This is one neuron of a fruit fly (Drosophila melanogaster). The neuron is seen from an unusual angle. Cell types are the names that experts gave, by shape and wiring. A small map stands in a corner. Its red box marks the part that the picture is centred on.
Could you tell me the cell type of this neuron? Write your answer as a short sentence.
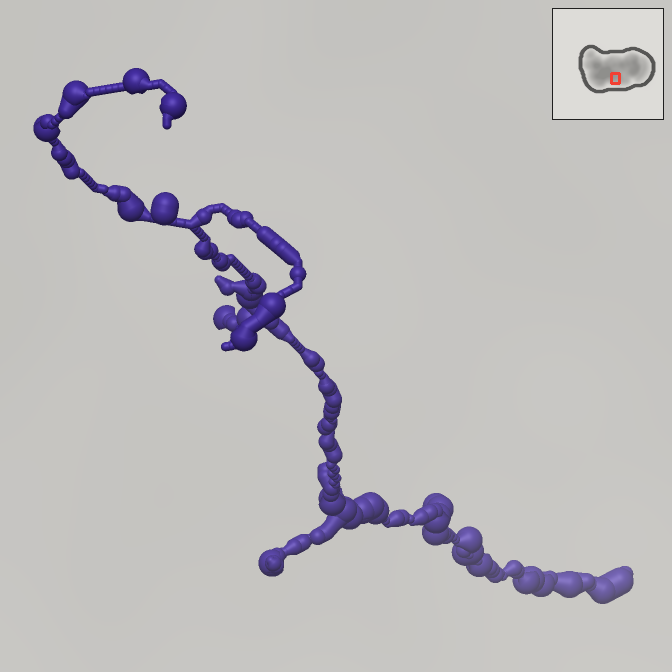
The cell type is JO-DA.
